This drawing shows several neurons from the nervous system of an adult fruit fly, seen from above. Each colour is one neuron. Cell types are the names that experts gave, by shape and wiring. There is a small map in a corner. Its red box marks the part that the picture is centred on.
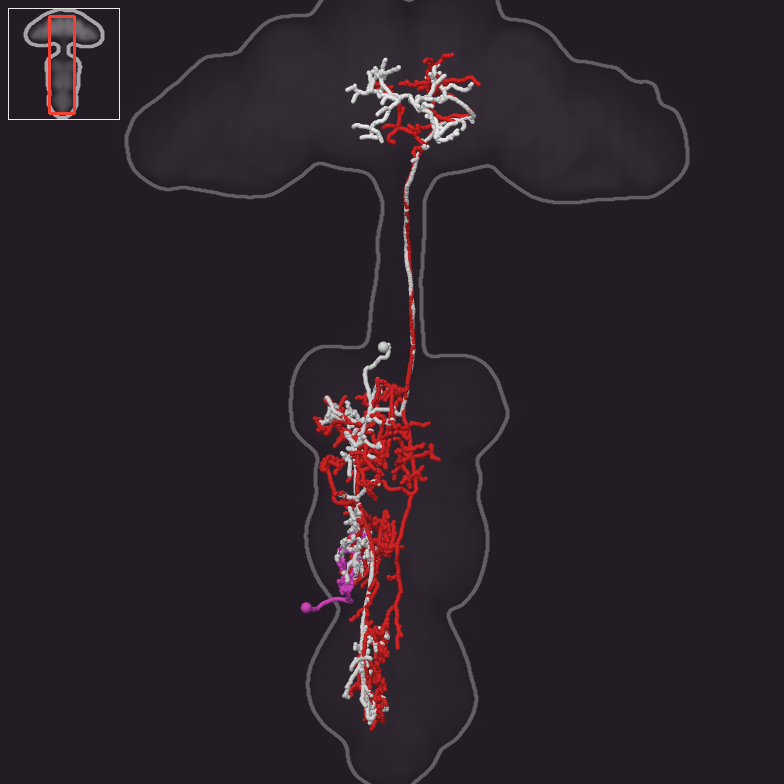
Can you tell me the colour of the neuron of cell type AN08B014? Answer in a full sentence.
The colour is white.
